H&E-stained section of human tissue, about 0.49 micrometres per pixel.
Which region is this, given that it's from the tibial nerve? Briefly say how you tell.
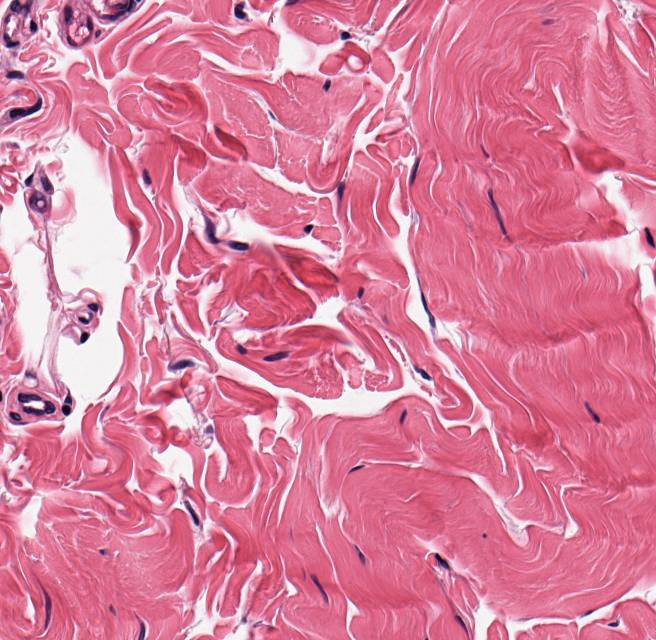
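Epineurium occupies this field. Check one, orientation: fibres change direction from bundle to bundle, some cut lengthwise, others obliquely or across.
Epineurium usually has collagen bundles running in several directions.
Check two, vessels: small thin-walled vessels with dark nuclei sit in a pale, loose space at the left edge.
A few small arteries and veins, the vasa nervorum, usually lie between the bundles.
Check three, absences: no epithelium and no fat cells appear anywhere.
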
